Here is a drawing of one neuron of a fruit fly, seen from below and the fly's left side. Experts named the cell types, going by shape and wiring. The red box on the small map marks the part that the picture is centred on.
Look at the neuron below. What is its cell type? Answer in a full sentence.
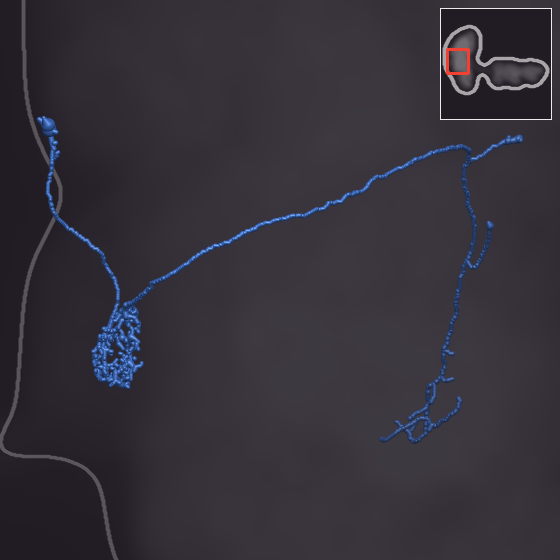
The cell type is DL2d_adPN.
